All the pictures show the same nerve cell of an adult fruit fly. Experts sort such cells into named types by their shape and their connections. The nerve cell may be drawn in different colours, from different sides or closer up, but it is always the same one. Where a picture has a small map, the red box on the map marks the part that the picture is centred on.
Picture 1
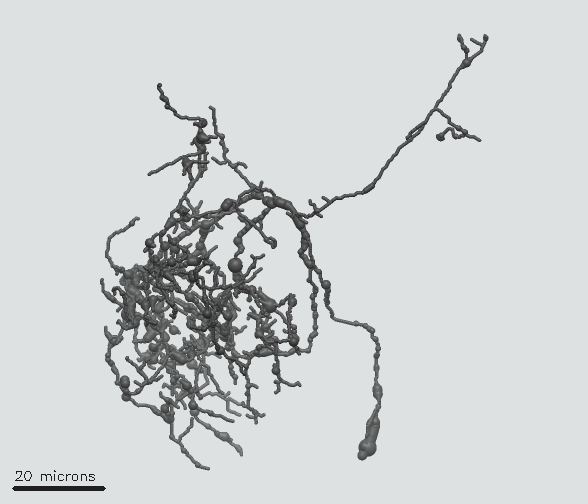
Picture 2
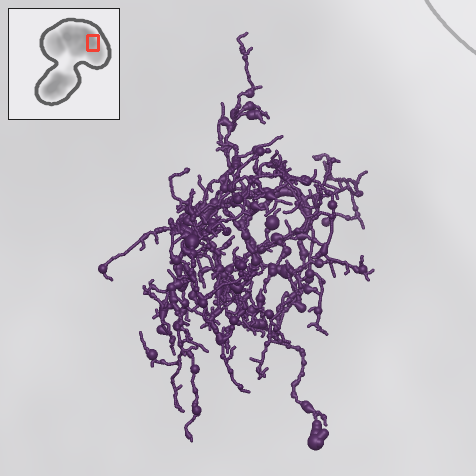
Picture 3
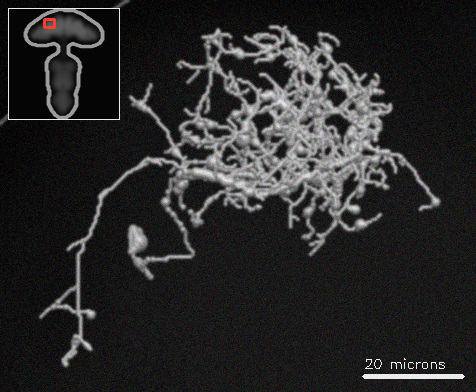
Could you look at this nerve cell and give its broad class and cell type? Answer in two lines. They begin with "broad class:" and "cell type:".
broad class: central-brain intrinsic neuron
cell type: CB2684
